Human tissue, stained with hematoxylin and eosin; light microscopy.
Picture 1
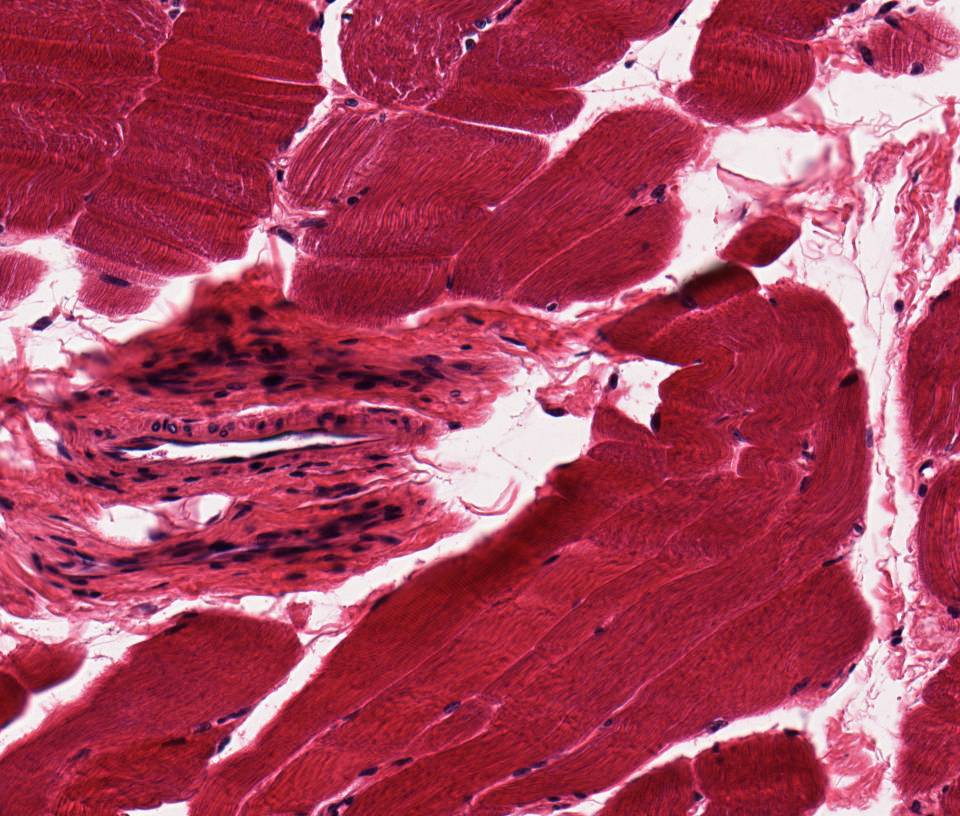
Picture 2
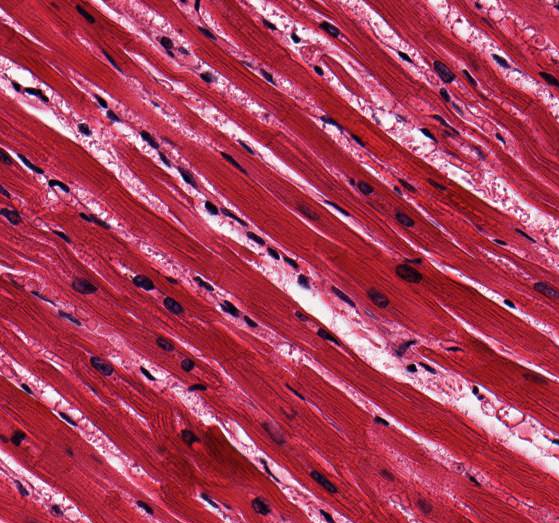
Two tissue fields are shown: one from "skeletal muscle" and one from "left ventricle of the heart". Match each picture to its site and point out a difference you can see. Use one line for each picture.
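Picture 1 is from the skeletal muscle. The muscle fibre nuclei are sparse, flattened and lie at the edges of the fibres.
Picture 2 is from the left ventricle of the heart. Muscle cells have single oval nuclei placed centrally within the fibre.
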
